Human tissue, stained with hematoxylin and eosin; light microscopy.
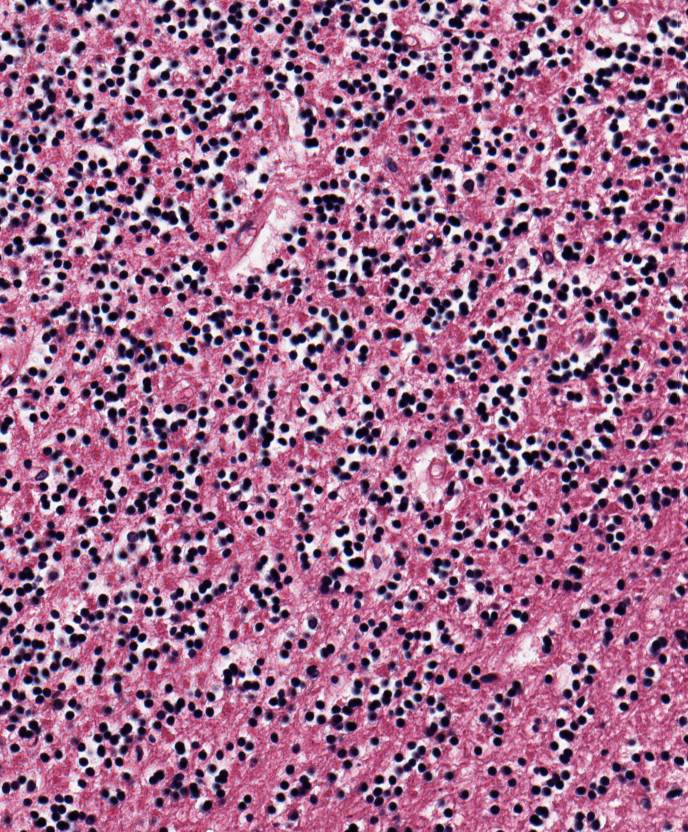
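Cerebellum, haematoxylin and eosin. Nuclei: small, round and dark, with almost no visible cytoplasm, packed densely and fairly evenly across the whole field. Between them: irregular pink, finely fibrillary islands containing no nuclei. Vessels: a few small thin-walled ones with pale pink walls cross the field, one near the upper centre-left.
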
